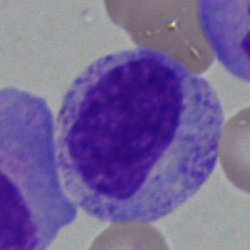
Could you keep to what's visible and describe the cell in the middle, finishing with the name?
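More than half the cell is taken up by nucleus. Chromatin dark purple, mottled and patchy. Cytoplasm pale greyish-blue, dark purple granules scattered through it. Myelocyte.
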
